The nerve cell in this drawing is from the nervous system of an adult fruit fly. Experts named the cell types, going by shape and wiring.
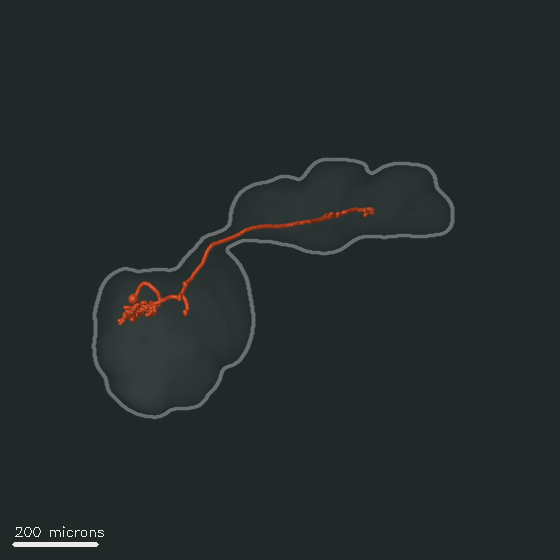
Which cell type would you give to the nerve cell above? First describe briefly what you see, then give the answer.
Its cell body lies on the left of the picture. By the scale bar it is about 600 microns wide in this view. This is a descending neuron. It is of cell type DNge091.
